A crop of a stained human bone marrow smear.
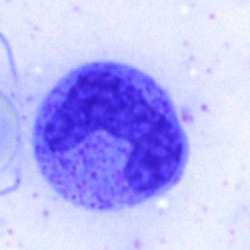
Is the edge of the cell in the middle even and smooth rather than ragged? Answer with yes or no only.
Yes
